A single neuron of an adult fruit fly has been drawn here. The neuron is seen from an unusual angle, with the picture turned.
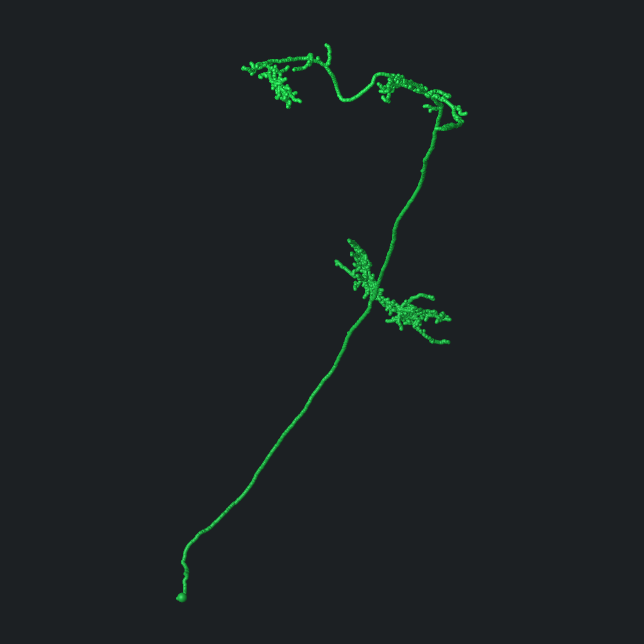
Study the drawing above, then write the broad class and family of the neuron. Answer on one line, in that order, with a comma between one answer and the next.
ascending neuron, hemilineage 09B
